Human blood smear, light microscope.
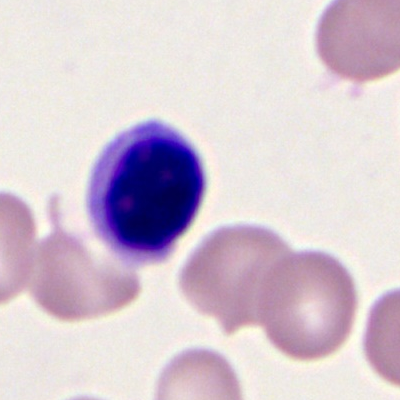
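Lymphocyte, central cell, stained blood smear. Outline smooth, rounded to slightly oval. Chromatin dense, deep dark purple. Cytoplasm a narrow rim, widest on left side. No granules visible in cytoplasm.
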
